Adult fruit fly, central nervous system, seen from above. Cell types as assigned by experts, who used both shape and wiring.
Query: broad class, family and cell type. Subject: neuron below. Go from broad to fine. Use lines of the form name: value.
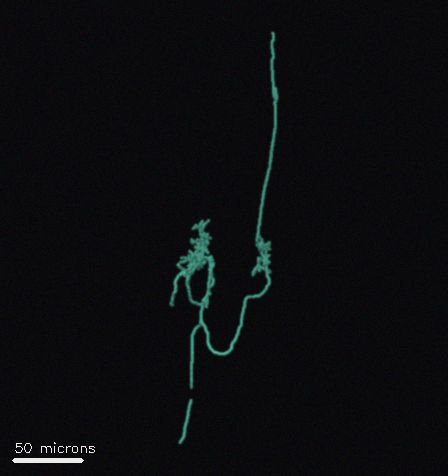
broad class: nerve-cord intrinsic neuron
family: hemilineage 06A
cell type: IN06A074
